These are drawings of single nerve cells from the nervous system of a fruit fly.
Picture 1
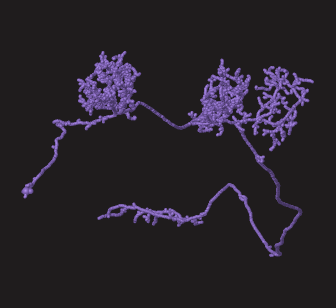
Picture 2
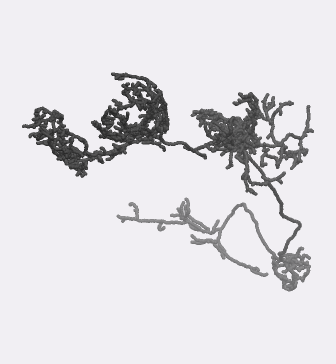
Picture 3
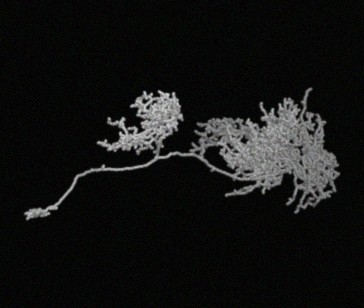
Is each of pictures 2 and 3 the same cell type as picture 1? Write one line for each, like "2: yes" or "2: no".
2: yes
3: no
